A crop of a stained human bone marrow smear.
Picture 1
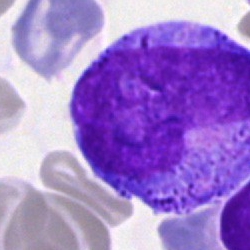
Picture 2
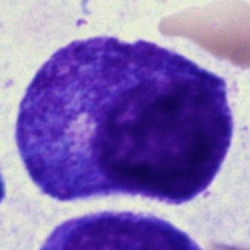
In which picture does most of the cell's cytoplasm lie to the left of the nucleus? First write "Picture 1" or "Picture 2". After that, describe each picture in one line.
Picture 2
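What picture 1 shows: The cytoplasm shows mainly as a paler zone at the lower right of the cell.
What picture 2 shows: The nucleus sits to the right side of the cell.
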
